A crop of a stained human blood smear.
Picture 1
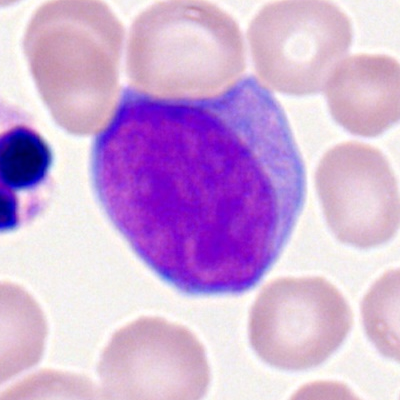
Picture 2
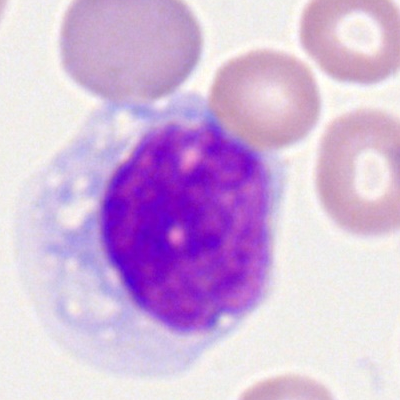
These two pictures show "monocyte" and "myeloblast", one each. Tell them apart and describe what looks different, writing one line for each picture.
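Picture 1 shows a myeloblast: The cytoplasm contains no vacuoles.
Picture 2 shows a monocyte: Several small clear vacuoles lie in the cytoplasm on the left side.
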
